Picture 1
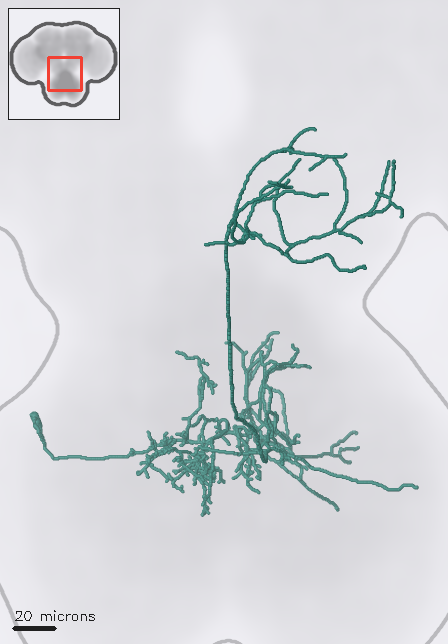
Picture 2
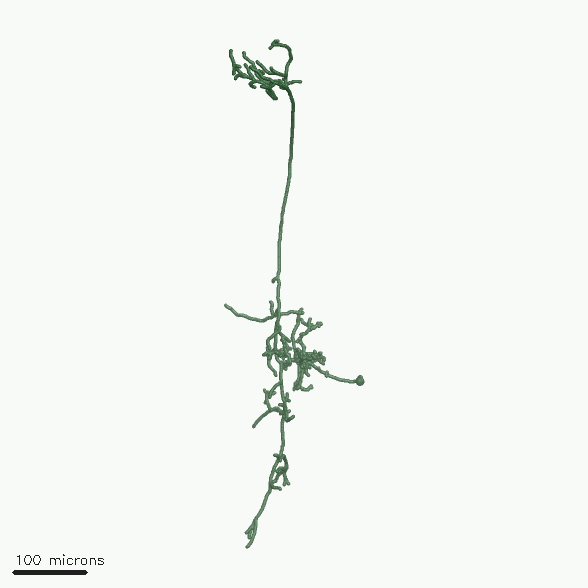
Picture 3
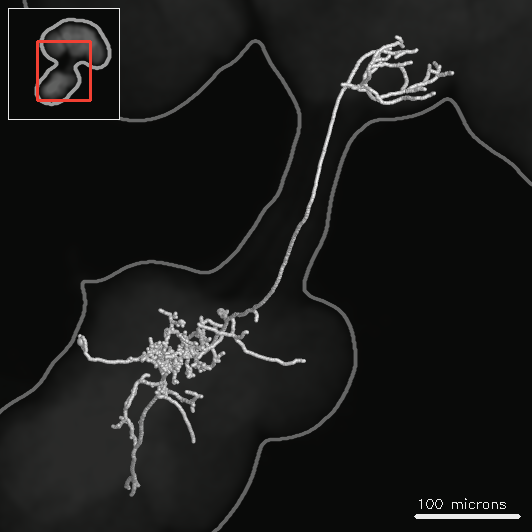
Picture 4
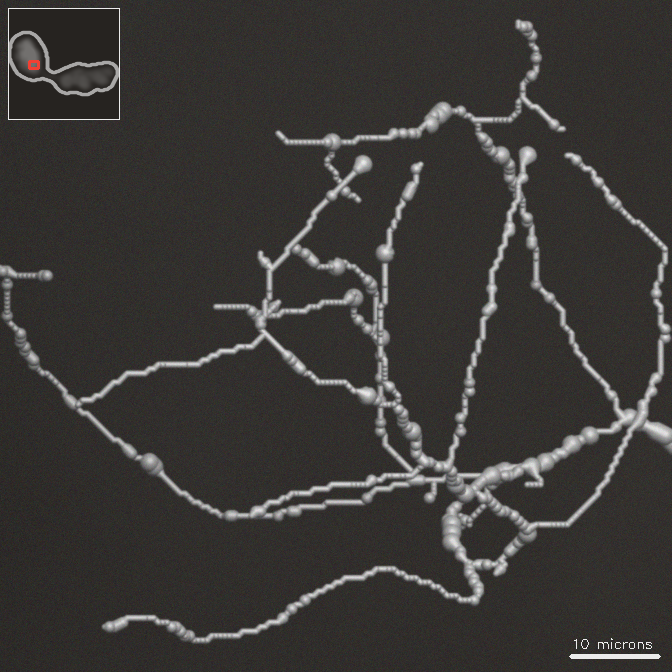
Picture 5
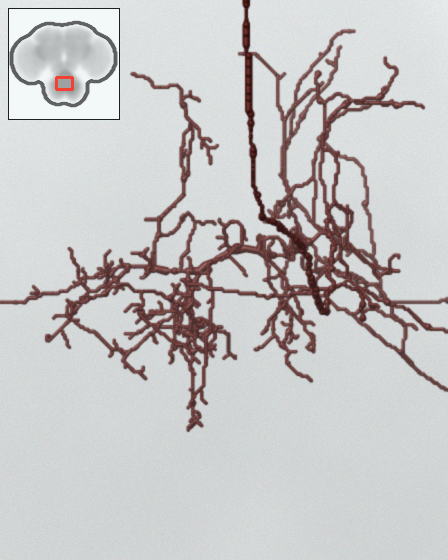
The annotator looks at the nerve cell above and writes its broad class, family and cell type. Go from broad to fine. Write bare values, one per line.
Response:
ascending neuron
hemilineage 18B
AN18B053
